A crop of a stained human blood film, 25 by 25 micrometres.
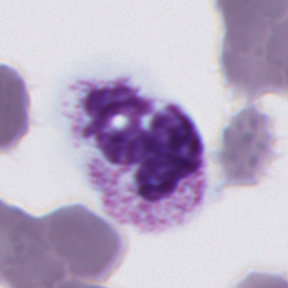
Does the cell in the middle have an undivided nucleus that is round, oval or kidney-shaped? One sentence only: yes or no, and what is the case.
No, what the nucleus shows is division into distinct lobes or segments.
